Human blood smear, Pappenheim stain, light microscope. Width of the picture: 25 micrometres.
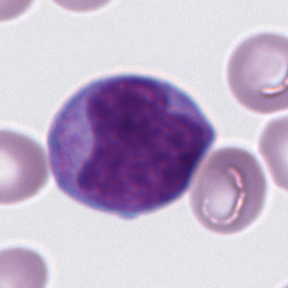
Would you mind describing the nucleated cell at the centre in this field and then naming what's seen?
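Outline smooth and roughly round, with only a small bulge at the bottom edge. Nucleus irregular and folded, notched at its upper right edge. Cytoplasm containing fine, dust-like pinkish-lilac granules and no vacuoles. The cell is an atypical promyelocyte.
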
